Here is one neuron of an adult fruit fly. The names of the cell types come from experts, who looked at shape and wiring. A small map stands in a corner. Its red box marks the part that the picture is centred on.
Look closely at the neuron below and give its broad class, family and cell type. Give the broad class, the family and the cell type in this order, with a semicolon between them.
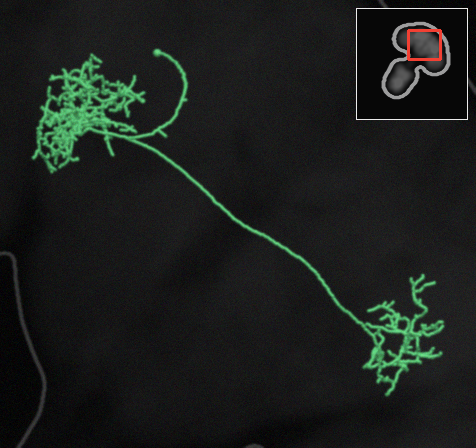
central-brain intrinsic neuron; hemilineage VLPa2; AVLP203_c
